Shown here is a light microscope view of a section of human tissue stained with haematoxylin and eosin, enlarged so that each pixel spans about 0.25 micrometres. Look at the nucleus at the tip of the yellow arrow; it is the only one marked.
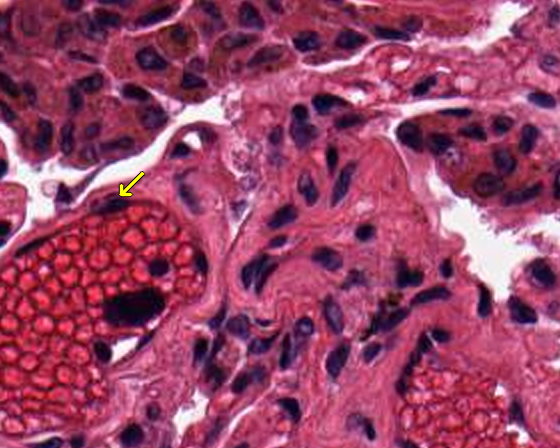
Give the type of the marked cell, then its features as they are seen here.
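It is an endothelial cell. The nucleus is thin, elongated and flattened, lying parallel to the curved wall it sits in. The nucleus stains dark and is much slimmer than the plump, rounder nuclei of the cells in the upper part of the field. The cytoplasm is scant: a thin pink strip drawn out along the wall on either side of the nucleus, with no distinct cell outline.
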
